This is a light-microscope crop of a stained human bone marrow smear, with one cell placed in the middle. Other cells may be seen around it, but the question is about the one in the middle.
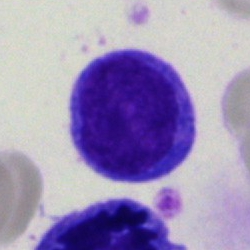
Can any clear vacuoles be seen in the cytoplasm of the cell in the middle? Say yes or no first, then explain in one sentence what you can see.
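No. No vacuoles are visible in the cytoplasm.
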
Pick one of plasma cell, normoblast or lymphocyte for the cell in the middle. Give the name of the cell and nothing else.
lymphocyte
